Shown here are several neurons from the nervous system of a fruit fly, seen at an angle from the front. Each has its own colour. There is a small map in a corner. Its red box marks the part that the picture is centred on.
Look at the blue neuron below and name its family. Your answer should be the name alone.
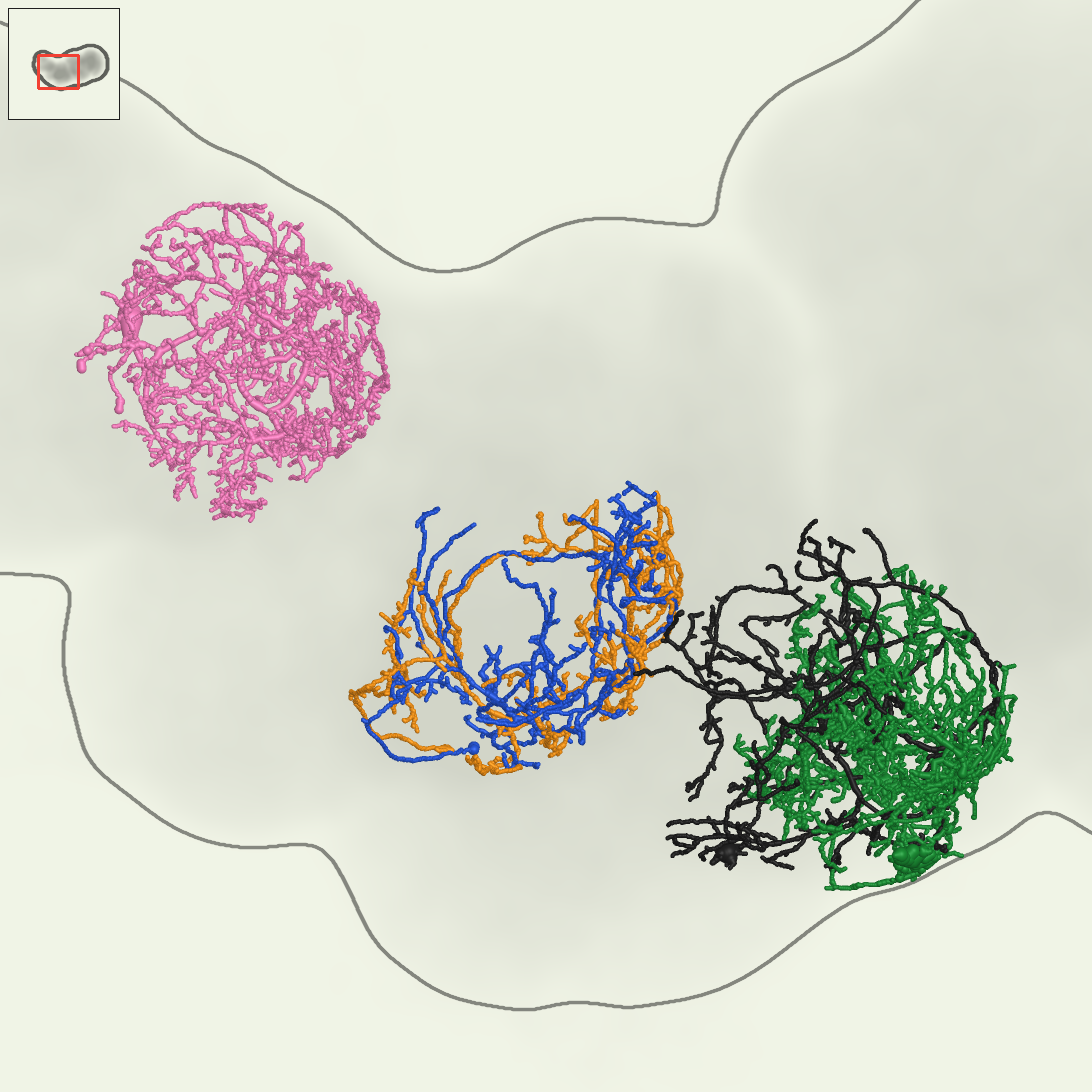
hemilineage 04B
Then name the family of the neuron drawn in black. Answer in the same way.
hemilineage 04B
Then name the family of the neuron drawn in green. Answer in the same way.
hemilineage 13A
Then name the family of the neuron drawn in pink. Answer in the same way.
hemilineage 13A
